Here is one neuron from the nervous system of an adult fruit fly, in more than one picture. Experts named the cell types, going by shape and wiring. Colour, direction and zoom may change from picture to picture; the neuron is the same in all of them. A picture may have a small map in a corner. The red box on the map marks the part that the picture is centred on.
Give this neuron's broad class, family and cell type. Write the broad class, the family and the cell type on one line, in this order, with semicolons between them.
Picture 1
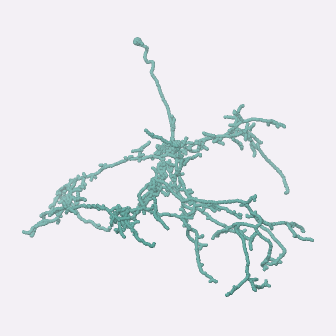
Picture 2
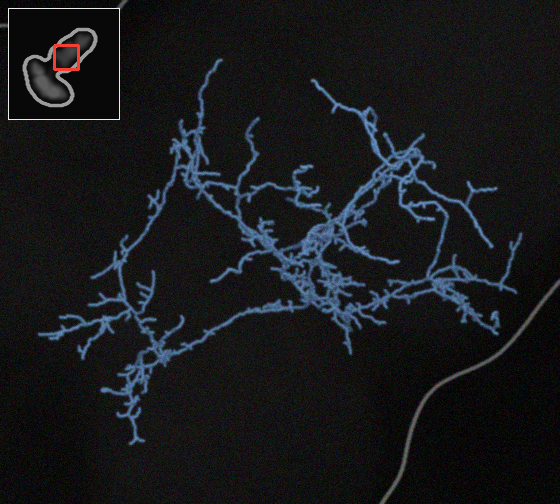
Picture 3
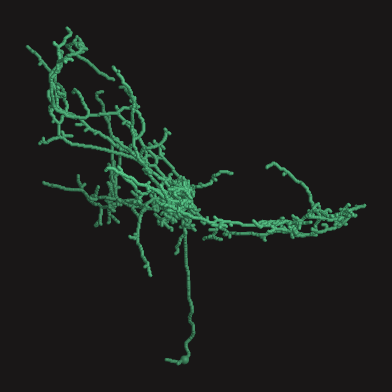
nerve-cord intrinsic neuron; hemilineage 12A; TN1a_b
